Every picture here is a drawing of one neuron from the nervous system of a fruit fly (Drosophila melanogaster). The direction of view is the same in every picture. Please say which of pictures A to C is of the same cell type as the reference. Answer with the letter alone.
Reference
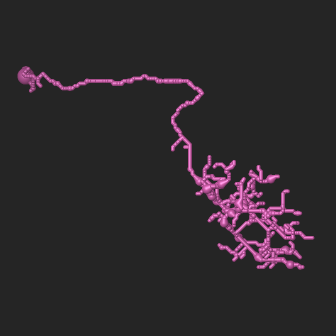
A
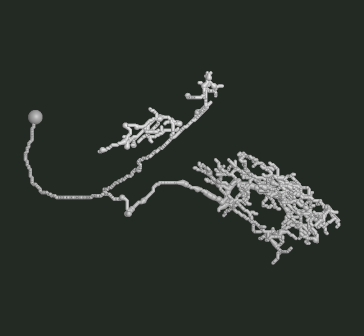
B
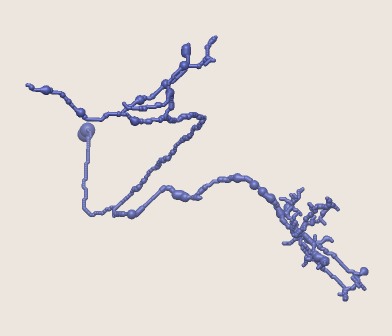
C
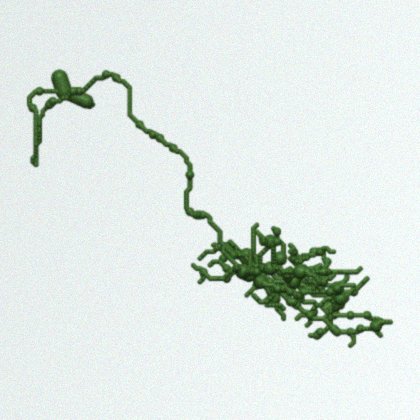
C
